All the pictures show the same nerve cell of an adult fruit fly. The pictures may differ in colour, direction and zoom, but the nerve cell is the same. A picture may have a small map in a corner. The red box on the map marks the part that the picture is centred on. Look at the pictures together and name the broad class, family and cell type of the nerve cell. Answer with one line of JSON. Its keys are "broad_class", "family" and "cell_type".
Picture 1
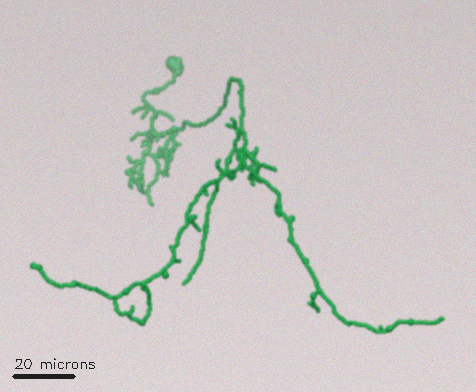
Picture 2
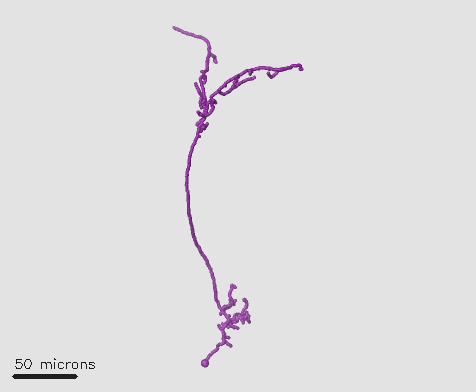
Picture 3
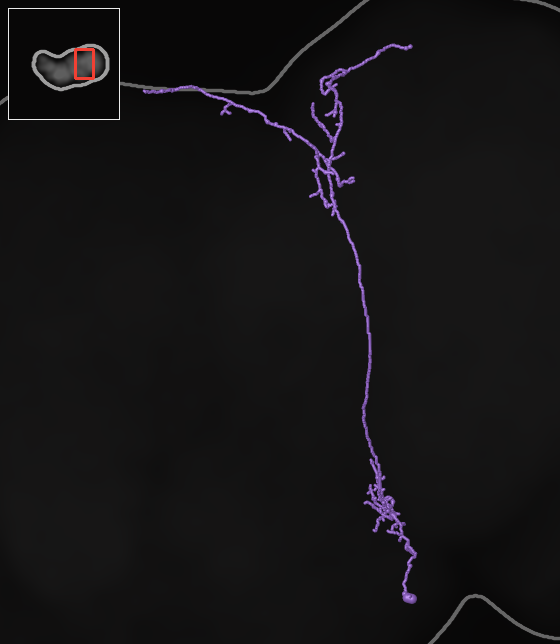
{"broad_class": "central-brain intrinsic neuron", "family": "hemilineage FLAa3", "cell_type": "CB1024"}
